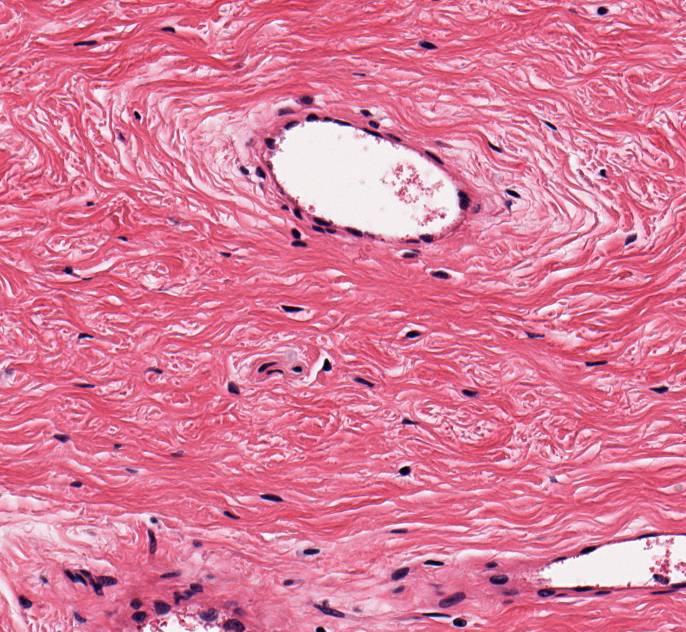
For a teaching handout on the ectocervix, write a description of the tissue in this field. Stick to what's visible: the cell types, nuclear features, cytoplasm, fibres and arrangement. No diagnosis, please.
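Nearly all of this field is occupied by dense, pink-staining collagen bundles. Between the bundles, cells are sparse: small, dark, spindle-shaped nuclei lie singly. The lower left corner is more cellular, its nuclei crowded and darker than elsewhere. At the lower right edge, a thin-walled vessel containing red blood cells is cut.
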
